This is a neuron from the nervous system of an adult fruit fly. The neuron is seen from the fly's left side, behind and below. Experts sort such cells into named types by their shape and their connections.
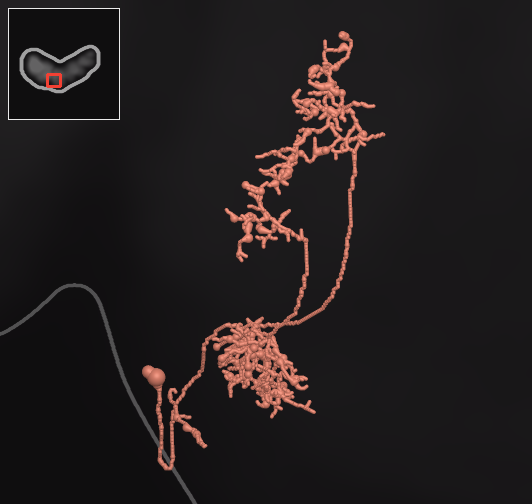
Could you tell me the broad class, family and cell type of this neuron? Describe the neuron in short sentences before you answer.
Dozens of branch ends can be seen. As drawn here it is taller than it is wide. This is an optic-lobe intrinsic neuron. The family is TmY. Its cell type is TmY19a.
